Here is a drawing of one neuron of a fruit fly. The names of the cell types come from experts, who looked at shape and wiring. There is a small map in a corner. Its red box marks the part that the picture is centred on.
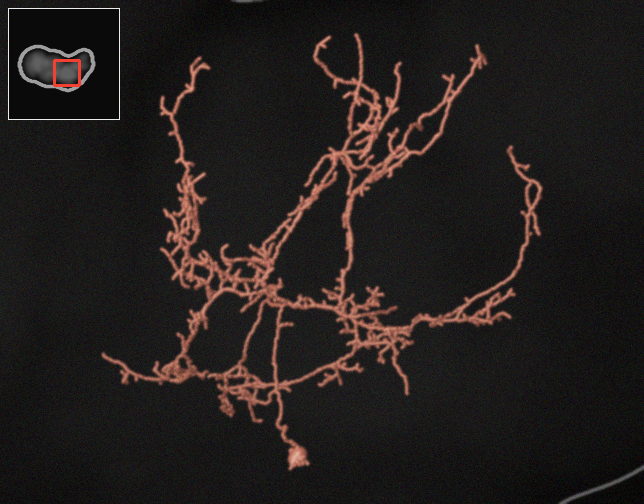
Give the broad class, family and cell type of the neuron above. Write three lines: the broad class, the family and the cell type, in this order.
nerve-cord intrinsic neuron
hemilineage 00A
vPR9_a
